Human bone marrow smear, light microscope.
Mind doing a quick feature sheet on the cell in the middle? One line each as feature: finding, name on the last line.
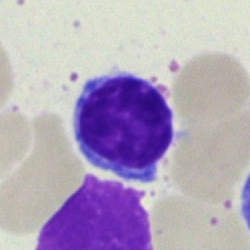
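Cytoplasm: scant, I'd say, just a narrow blue rim around the nucleus
Rim: widest, it seems, along the lower edge of the cell
Chromatin: deep purple and dense, with small paler patches
My call: lymphocyte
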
